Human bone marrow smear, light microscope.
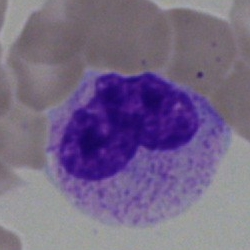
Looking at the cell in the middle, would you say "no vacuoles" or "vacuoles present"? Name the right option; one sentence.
The cytoplasm of the cell is free of vacuoles.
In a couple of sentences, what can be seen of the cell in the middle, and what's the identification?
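First, position: the nucleus fills the upper part of the cell, leaving most of the cytoplasm below it. Next, chromatin: dark purple and coarsely clumped. Then cytoplasm: pale lilac-pink, with fine purple granules scattered throughout. Last, the name: this is a metamyelocyte.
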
